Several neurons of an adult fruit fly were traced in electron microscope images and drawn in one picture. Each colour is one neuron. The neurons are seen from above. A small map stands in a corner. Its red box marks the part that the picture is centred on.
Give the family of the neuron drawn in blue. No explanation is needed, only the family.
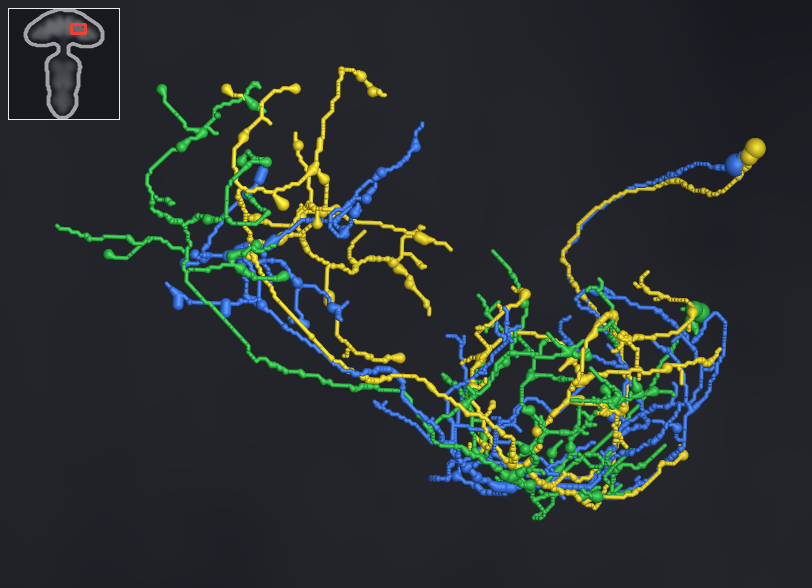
hemilineage LHa3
